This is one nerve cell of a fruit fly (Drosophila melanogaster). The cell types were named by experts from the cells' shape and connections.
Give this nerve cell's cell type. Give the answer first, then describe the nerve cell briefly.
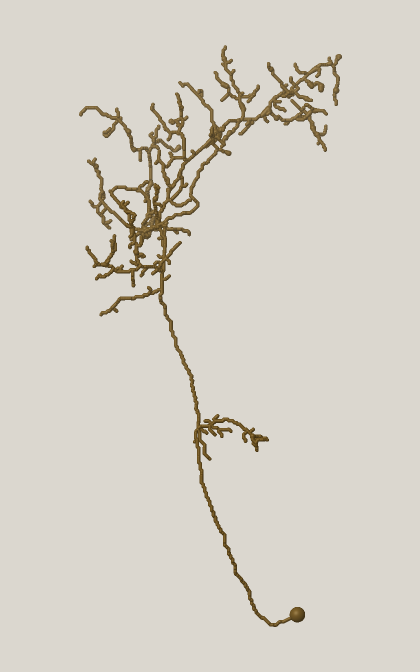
It is of cell type CB1103. This is a central-brain intrinsic neuron. The cell body is at the lower right of the picture. Dozens of branch ends can be seen.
